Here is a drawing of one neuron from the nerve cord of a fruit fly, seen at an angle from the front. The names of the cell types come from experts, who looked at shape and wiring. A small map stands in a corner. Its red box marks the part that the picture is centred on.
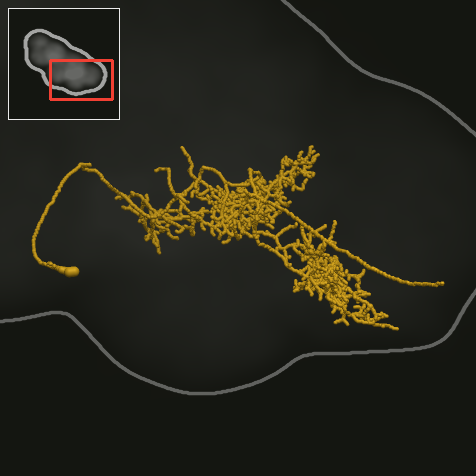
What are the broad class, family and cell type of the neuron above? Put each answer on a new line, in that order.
ascending neuron
hemilineage 08B
AN08B012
